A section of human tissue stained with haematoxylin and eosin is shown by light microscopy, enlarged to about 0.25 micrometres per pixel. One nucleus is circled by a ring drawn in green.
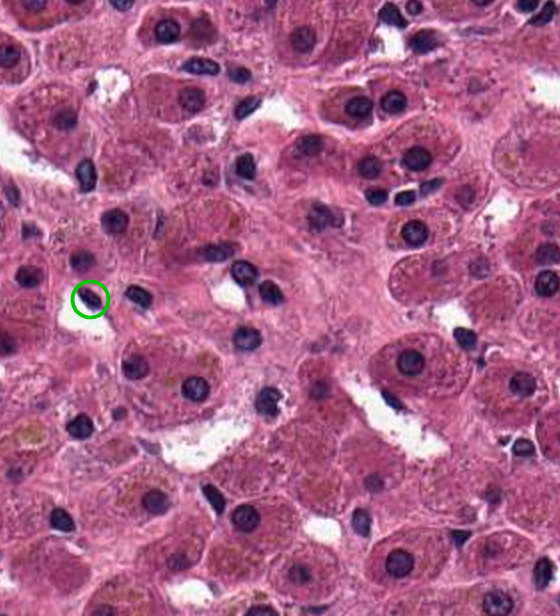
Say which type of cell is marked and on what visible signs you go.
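This is an endothelial cell. The nucleus is oval and somewhat elongated, unlike the round nuclei of the large neighbouring cells. The nucleus stains a dense, nearly uniform dark purple, darker than the paler, speckled round nuclei around it. Almost no cytoplasm can be made out around the nucleus; it has no distinct pink cell body of its own. It lies right on the rim of a small clear empty space (a lumen), squeezed between the large pink cells.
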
